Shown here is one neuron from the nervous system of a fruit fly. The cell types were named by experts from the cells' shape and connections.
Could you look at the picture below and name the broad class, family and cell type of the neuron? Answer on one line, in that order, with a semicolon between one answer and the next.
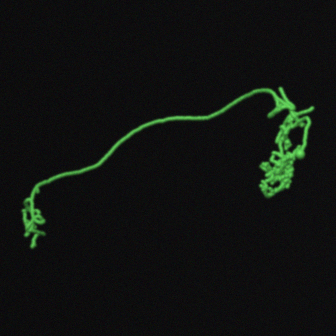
central-brain intrinsic neuron; hemilineage VLPl&p1_lateral; AVLP140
